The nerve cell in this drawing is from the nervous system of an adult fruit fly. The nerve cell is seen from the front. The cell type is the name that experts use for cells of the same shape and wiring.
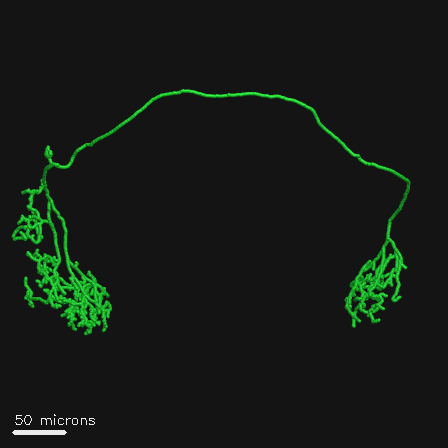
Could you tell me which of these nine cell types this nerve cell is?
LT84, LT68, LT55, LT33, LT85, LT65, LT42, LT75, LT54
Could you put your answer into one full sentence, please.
It is LT54 that names the cell type of this nerve cell.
